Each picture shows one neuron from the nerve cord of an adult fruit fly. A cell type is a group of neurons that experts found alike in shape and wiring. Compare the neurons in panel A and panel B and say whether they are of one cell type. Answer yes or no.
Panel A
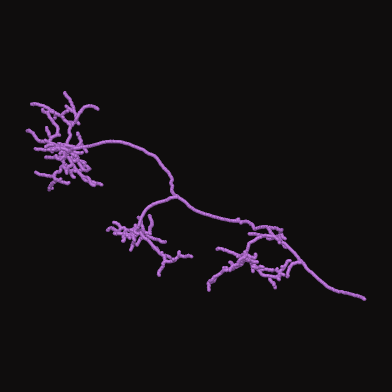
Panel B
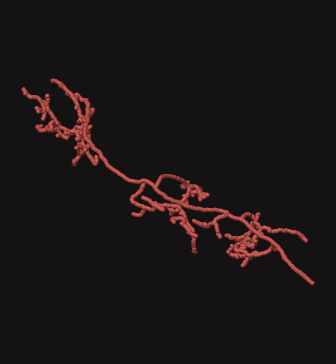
yes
